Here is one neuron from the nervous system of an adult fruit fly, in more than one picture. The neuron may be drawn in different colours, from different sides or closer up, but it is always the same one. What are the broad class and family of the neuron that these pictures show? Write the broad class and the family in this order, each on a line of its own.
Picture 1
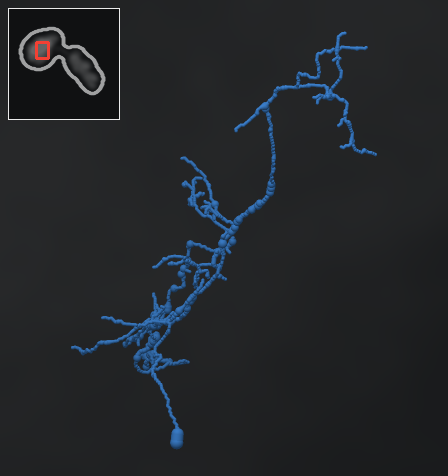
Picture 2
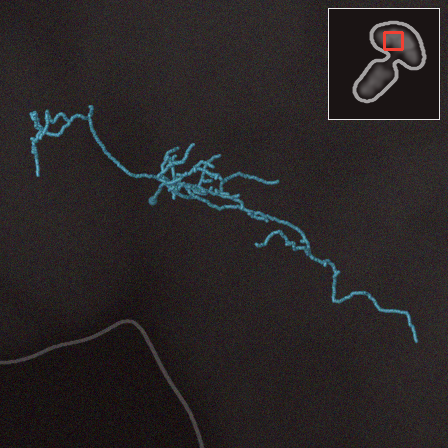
visual projection neuron
hemilineage PSp3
